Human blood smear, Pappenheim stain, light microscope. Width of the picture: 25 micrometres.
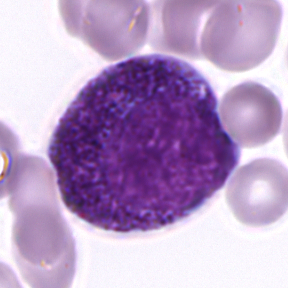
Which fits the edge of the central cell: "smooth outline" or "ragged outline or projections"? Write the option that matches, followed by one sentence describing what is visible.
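Smooth outline. The cell outline is round to slightly oval and smooth.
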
